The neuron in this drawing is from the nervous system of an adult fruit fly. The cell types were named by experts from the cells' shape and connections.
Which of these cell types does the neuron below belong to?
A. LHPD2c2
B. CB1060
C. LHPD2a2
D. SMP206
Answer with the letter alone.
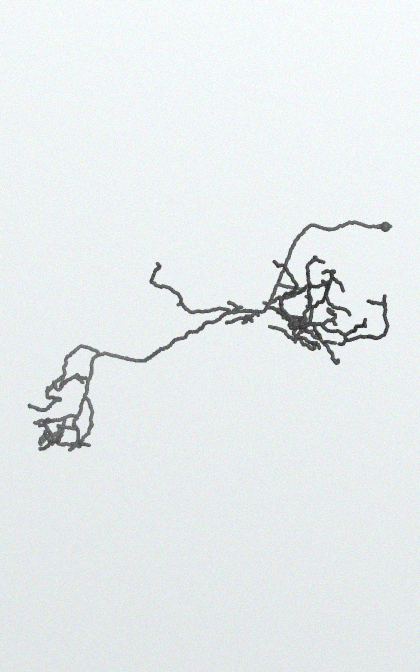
A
